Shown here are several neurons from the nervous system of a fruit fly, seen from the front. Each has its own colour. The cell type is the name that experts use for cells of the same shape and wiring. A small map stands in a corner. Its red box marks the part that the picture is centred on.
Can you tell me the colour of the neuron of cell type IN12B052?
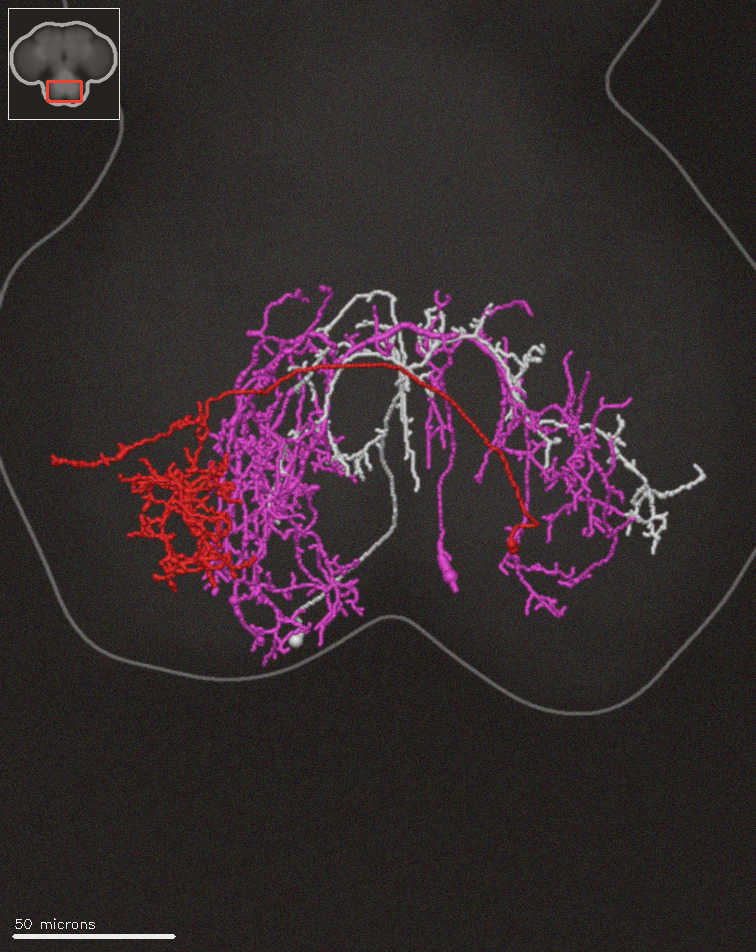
red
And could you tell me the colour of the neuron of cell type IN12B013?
magenta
